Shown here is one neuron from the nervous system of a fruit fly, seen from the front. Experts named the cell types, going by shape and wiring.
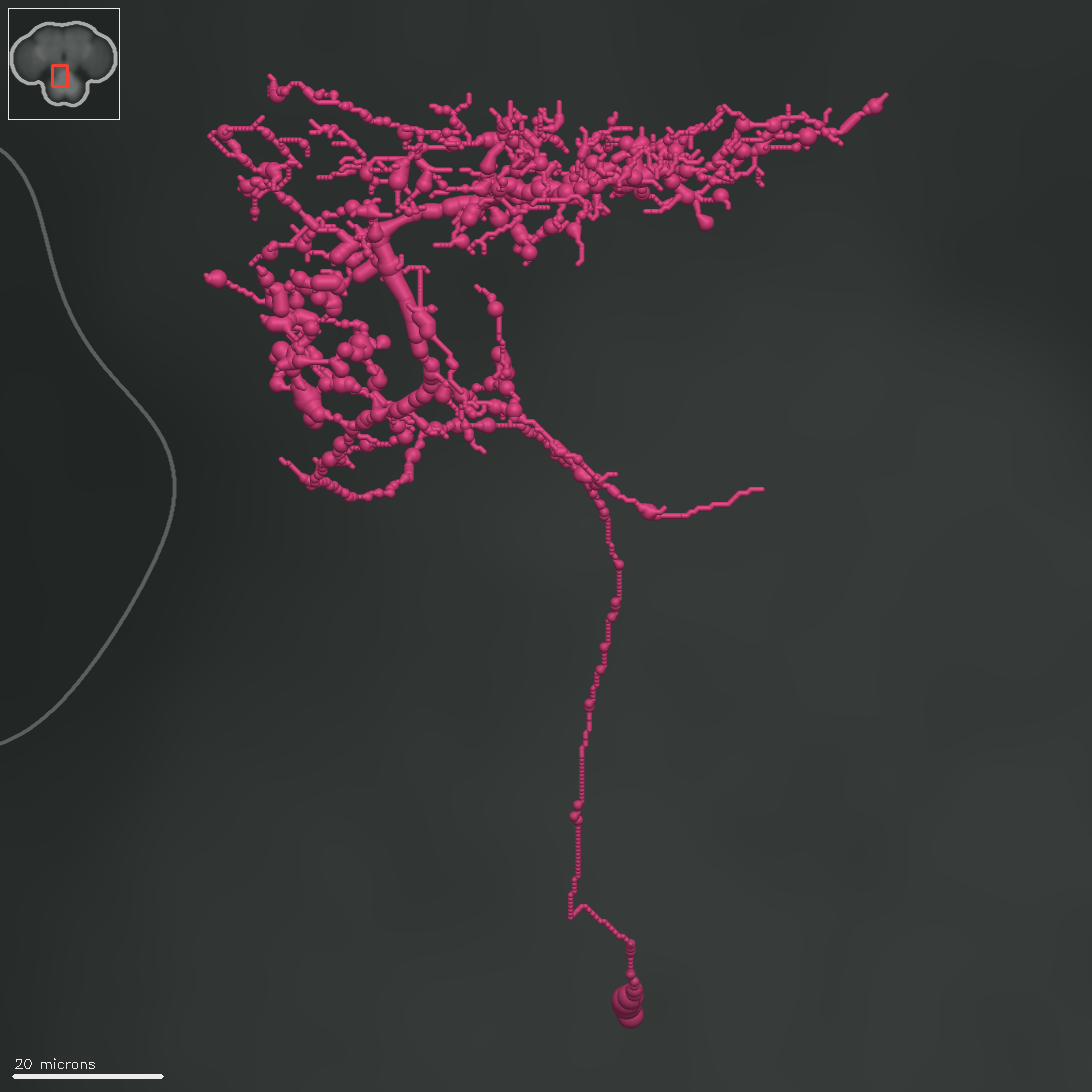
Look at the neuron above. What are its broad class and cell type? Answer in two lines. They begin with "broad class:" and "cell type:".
broad class: ascending neuron
cell type: ANXXX462b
